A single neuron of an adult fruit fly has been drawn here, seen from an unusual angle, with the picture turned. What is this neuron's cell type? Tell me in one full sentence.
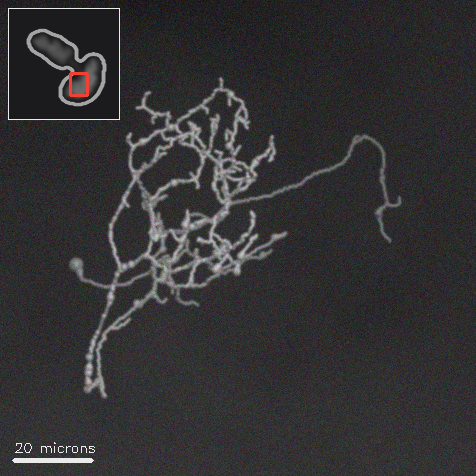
The cell type this neuron represents is LC46b.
